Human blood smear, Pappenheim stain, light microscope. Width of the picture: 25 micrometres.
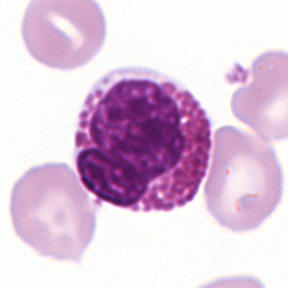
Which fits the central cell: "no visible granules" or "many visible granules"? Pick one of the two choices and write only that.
Many visible granules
